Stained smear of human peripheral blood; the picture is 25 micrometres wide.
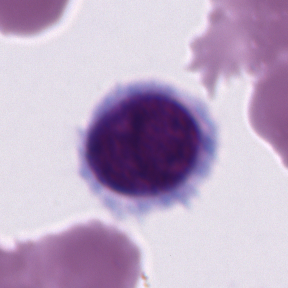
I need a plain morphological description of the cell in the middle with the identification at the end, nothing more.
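Outline first: round overall, though the edge is ragged and fringed instead of smooth. Next, the surface: many short, fine, hair-like projections of pale cytoplasm stick out all around the cell. The nucleus is round to slightly oval, with neither a notch nor lobes. As for colour, the cytoplasm is a pale greyish blue. This is a hairy cell.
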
